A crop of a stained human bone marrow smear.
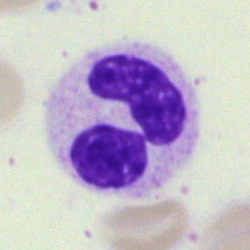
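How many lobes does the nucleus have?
Two, inside a cell with a round, smooth outline.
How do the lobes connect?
They meet only at a narrow point.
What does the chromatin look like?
It is dark purple and coarsely clumped.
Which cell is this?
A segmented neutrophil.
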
